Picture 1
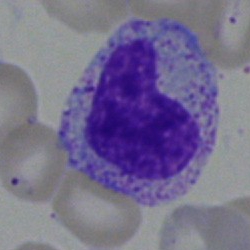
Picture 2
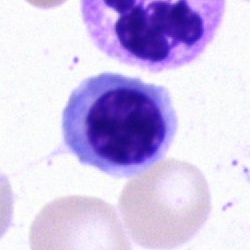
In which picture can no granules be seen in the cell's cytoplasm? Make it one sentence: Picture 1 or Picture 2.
In picture 2, no granules can be seen in the cytoplasm of the cell.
